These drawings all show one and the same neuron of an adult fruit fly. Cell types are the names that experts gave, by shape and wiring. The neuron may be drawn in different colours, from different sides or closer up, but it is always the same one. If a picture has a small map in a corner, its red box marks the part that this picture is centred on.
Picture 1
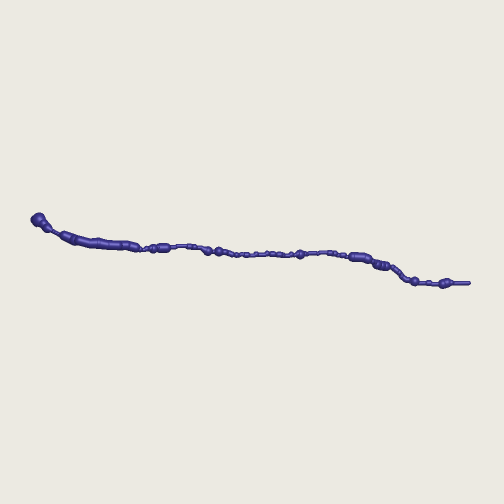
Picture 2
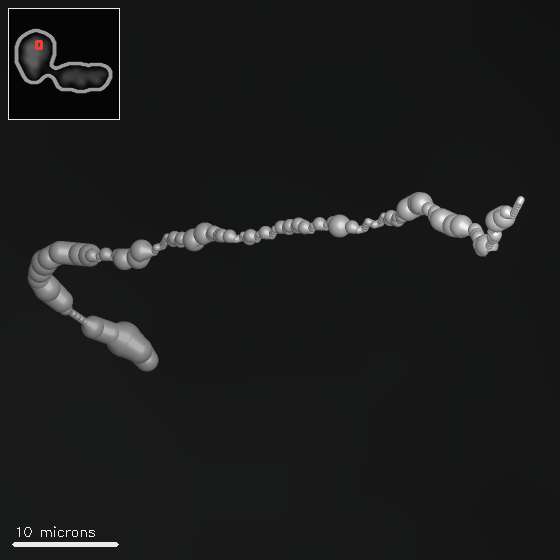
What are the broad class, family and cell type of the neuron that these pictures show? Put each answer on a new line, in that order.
photoreceptor or other optic-lobe sensory neuron
class visual
R8p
